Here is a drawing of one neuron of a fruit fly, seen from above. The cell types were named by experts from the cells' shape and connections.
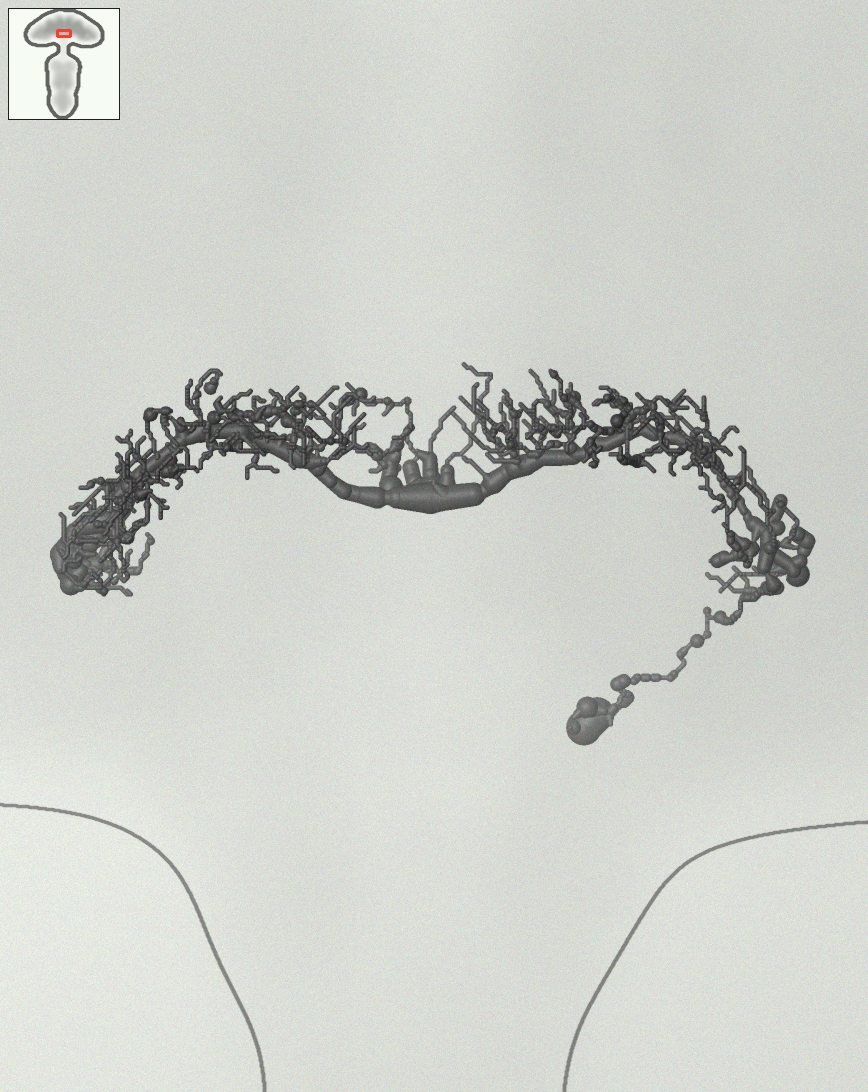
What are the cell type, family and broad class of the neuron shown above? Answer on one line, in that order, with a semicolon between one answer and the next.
Delta7; hemilineage PBp1; central-brain intrinsic neuron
